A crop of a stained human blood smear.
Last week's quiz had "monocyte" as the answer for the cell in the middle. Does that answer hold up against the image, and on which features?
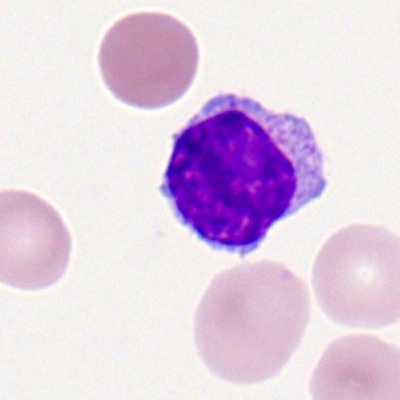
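The cell has a slightly irregular outline rather than a perfectly round one. Its chromatin is dark purple and coarsely clumped. The cytoplasm takes up a smaller share of the cell than the nucleus does. There are no large coarse granules and no vacuoles in the cytoplasm. The cell stands clear of the red cells around it.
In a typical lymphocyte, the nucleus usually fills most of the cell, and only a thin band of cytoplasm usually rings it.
The small share of cytoplasm here agrees with that and speaks for lymphocyte.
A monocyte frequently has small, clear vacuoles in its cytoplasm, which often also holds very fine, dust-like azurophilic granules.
The absence of vacuoles therefore sits less well with monocyte, while the lack of large coarse granules does not count against it, since a monocyte's granules are fine rather than coarse. The name monocyte does not fit: the cell is a lymphocyte.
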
